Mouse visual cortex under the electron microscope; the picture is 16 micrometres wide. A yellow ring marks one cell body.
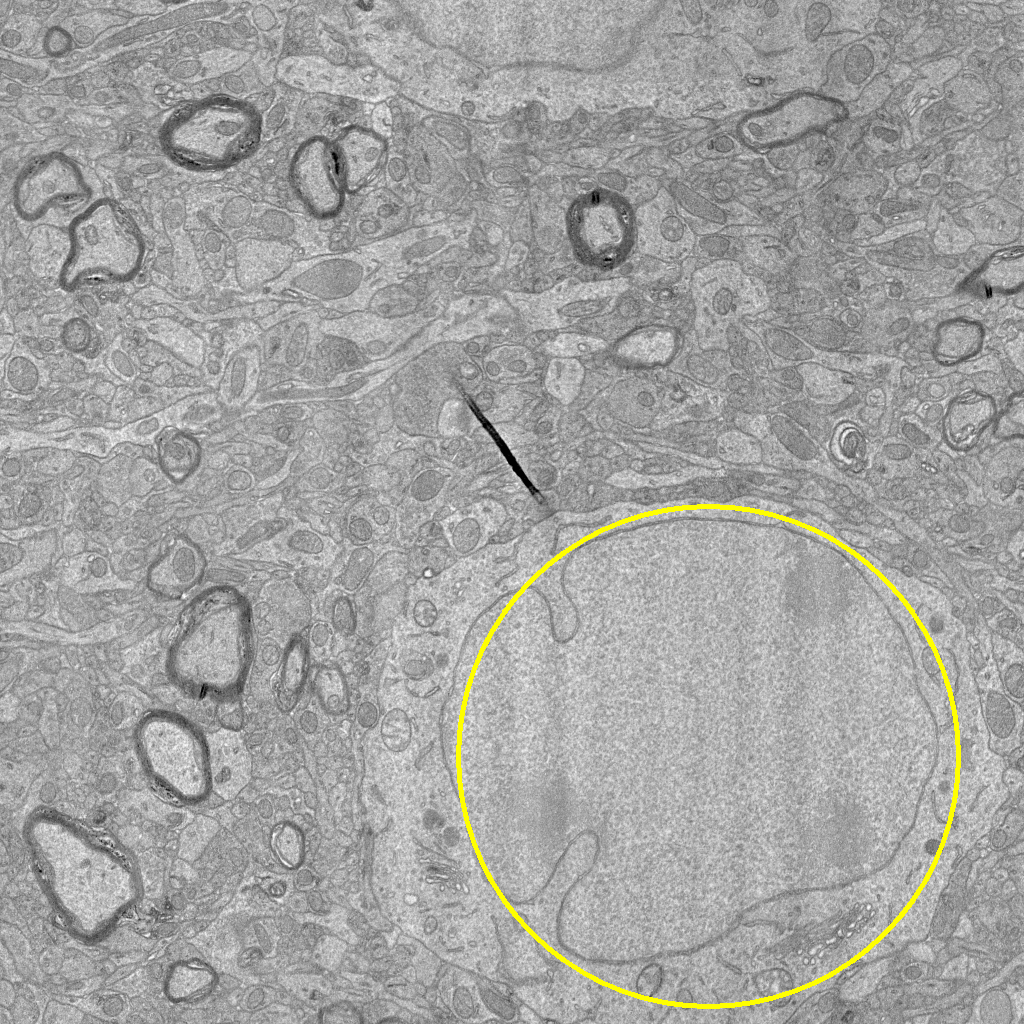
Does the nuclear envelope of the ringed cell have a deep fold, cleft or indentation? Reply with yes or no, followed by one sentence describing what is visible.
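Yes. The nuclear envelope has two deep, narrow infoldings on its left side.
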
